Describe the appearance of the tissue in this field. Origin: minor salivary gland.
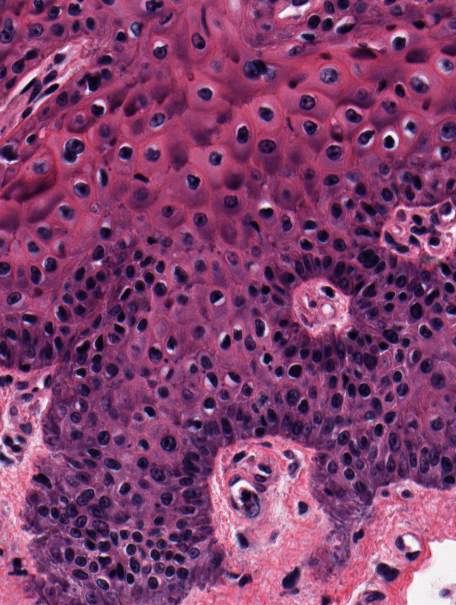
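The upper epithelium consists of larger cells with abundant pink cytoplasm, many of which show a clear halo around the nucleus. In the lower half, nuclei are dark and closely crowded. At the bottom edge, stromal projections contain small thin-walled vessels.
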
